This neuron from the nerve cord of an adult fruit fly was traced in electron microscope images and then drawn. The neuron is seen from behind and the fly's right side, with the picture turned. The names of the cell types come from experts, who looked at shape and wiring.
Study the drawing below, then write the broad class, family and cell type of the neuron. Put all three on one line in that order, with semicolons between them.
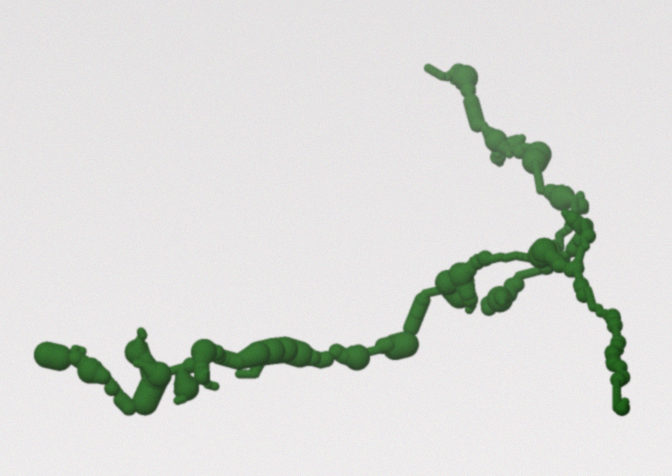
sensory neuron entering the nerve cord; class mechanosensory proprioceptive; SNpp41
